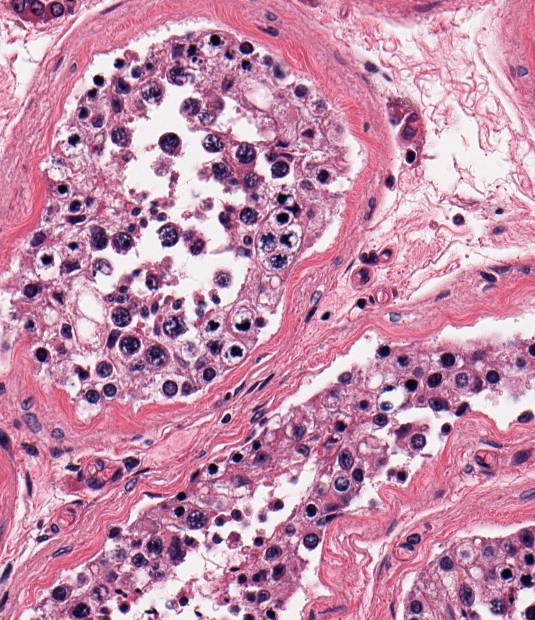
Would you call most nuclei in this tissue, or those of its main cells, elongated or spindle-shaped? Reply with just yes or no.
No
